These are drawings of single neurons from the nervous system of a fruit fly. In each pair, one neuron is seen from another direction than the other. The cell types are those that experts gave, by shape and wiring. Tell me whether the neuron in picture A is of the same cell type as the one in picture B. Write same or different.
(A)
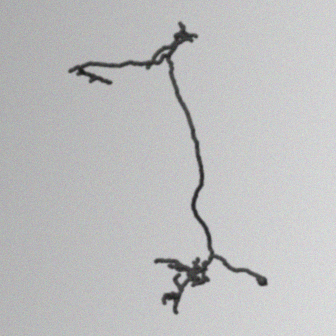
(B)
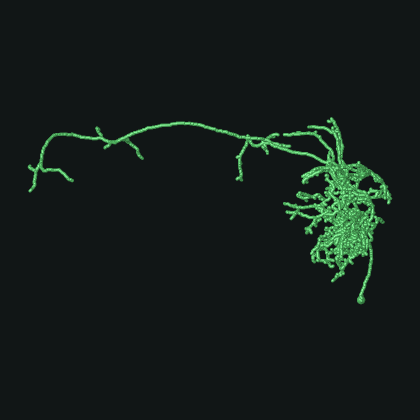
different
